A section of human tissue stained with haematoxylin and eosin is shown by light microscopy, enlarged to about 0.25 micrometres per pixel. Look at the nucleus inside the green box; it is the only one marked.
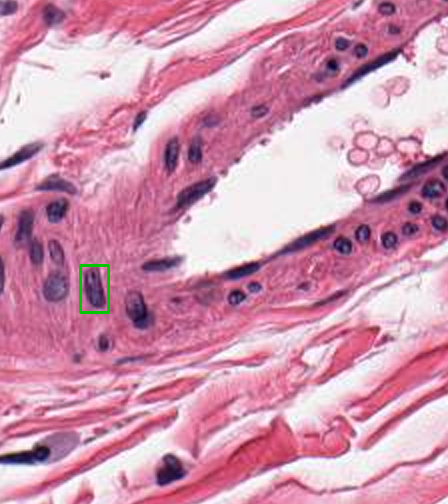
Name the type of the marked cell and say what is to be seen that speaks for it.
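It is a smooth muscle cell. The nucleus is an elongated oval with rounded ends, about the same size as the neighbouring nuclei in the wall. The nucleus stains dark purple, and its interior looks slightly mottled rather than perfectly even. It is surrounded by pink, finely streaked cytoplasm with no sharp border separating it from the cells next to it. It lies within the thick wall of a vessel, among other oval nuclei, set back some distance from the open lumen.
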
